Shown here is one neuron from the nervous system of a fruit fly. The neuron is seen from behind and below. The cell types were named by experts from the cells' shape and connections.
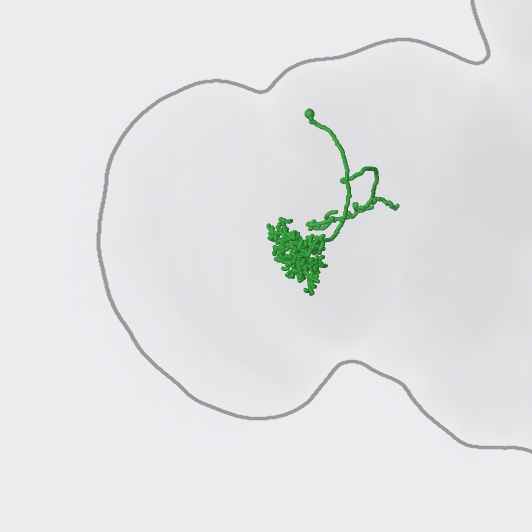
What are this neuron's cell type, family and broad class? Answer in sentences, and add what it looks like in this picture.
The cell type is LC11. Its family is hemilineage VPNp3. It is a visual projection neuron. The cell body can be seen at the top of the picture. In this view it is taller than it is wide.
